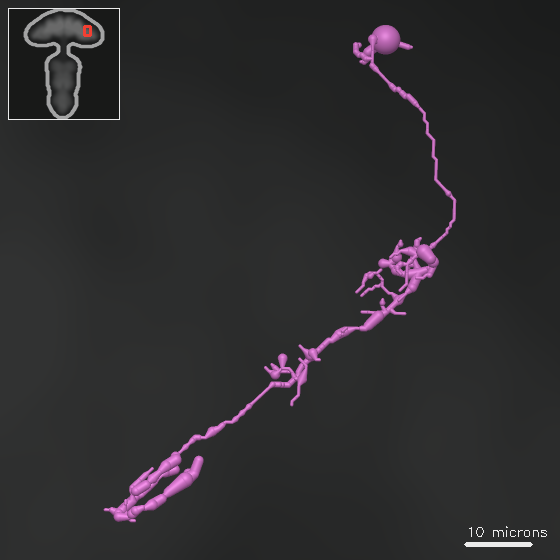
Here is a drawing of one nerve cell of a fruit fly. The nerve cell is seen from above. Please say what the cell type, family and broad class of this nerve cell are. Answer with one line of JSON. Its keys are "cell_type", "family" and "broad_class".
{"cell_type": "Mi1", "family": "Mi", "broad_class": "optic-lobe intrinsic neuron"}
